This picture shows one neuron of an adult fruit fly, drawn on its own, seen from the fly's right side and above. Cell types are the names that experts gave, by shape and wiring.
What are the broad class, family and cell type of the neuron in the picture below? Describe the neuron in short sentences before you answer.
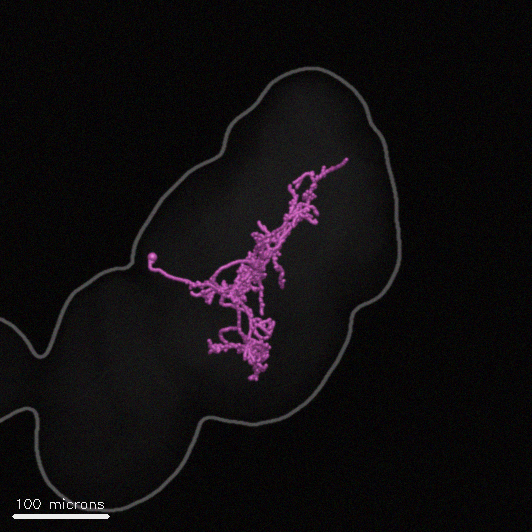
Its cell body lies on the left of the picture. By the scale bar it is about 250 microns tall in this view. It is a central-brain intrinsic neuron. The family is hemilineage DL1_ventral. The cell type is SIP111m.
